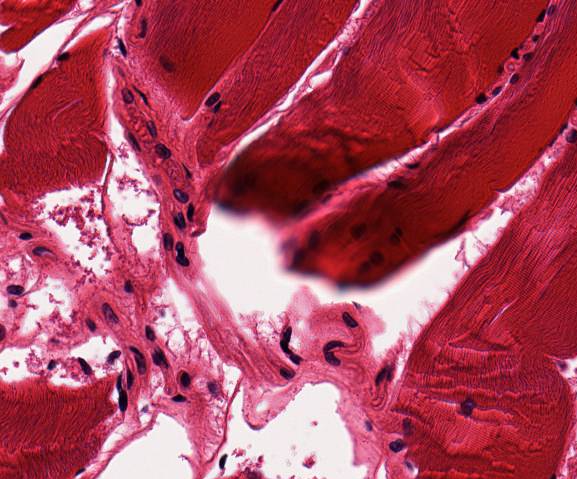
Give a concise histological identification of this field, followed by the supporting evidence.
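Mainly skeletal muscle. First check: the flattened nuclei lie at the fibre edges, not in the centres.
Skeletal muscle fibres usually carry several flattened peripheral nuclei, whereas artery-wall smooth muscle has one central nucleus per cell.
Second: the fibre cytoplasm stains much deeper red than the pale pink loose connective tissue between fibres, found mostly along the left side and lower centre.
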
